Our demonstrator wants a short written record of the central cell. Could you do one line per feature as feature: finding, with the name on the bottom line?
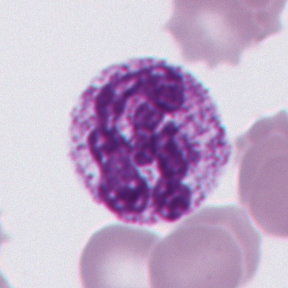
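Shape: round, as far as I can tell.
Nucleus: split into more than two lobes.
Granules: filling the cytoplasm all round the nucleus.
Vacuoles: none that I can see.
Name: segmented neutrophil.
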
